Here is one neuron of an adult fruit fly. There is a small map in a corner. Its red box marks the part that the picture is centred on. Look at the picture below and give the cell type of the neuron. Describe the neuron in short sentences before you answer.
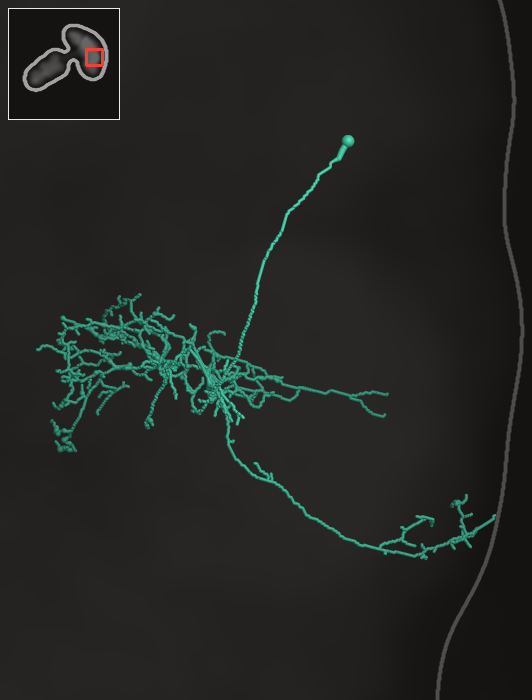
It is in the brain and does not reach the nerve cord. Dozens of branch ends can be seen. It is a central-brain intrinsic neuron. The cell type is CL154.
